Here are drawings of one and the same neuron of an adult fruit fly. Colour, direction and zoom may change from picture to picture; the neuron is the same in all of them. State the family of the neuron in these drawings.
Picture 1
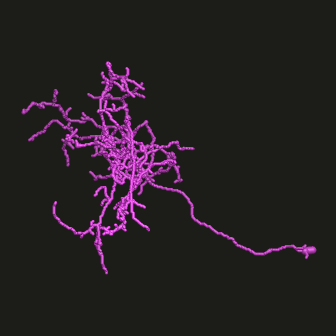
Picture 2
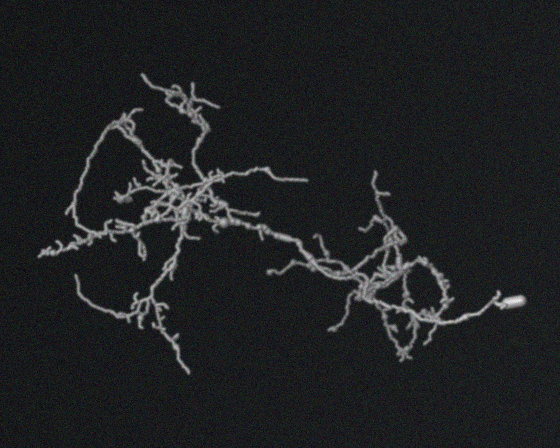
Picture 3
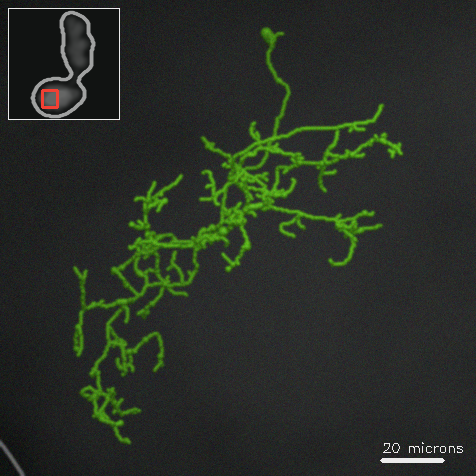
hemilineage DM4_dorsal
